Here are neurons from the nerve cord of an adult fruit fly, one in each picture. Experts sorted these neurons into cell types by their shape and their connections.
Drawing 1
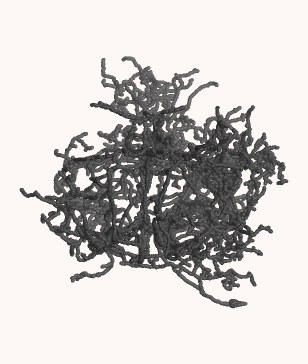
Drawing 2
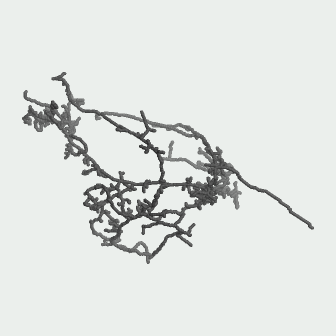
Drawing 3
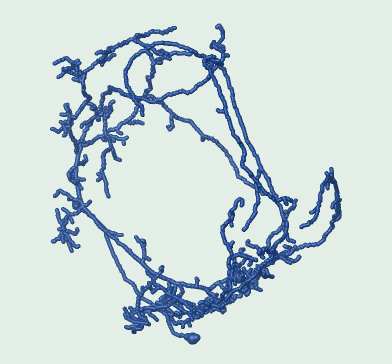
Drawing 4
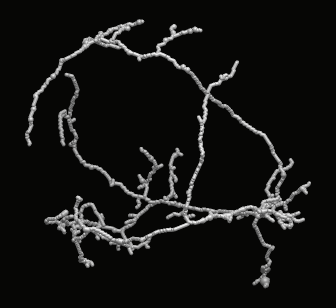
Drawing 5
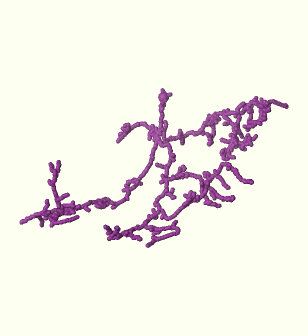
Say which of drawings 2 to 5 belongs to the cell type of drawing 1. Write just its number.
5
